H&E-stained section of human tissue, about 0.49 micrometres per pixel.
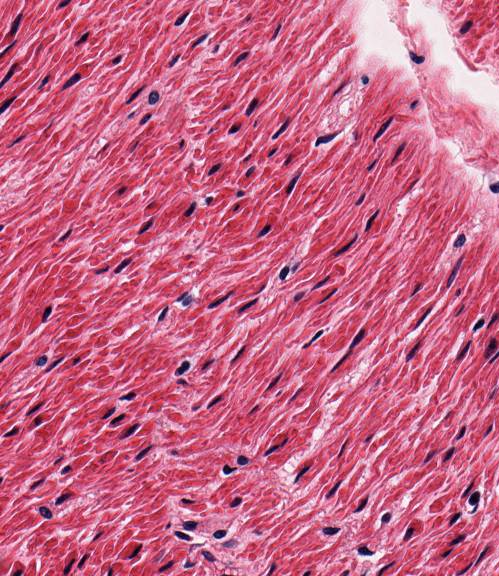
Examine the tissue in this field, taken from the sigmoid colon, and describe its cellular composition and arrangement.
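Elongated cells, densely packed and lying parallel to one another, fill nearly the entire field. Their nuclei are dark, elongated and spindle-shaped, following the long axis of the cells. In the cytoplasm they stain a strong pink-red. Between the elongated cells there are only thin pale clefts, with little intervening connective tissue.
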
